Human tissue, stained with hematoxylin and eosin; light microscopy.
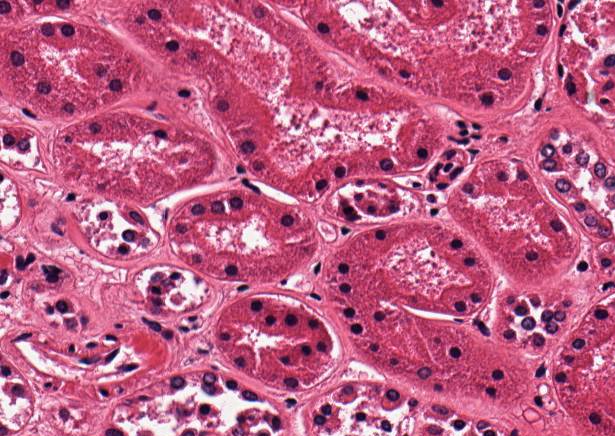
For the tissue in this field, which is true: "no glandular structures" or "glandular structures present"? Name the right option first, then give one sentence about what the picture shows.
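Glandular structures present. The whole field is filled with closely packed tubules cut in round, oval and oblique profiles, with very little tissue between them.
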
